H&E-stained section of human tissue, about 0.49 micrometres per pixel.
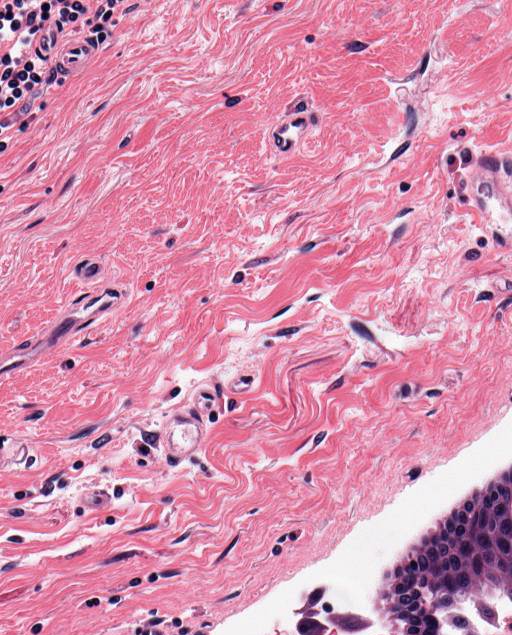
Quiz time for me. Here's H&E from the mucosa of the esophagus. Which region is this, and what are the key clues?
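Loose connective tissue. Field: mostly dense pink collagenous connective tissue; collagen bundles wavy in the middle. Lower right corner: multilayered epithelium, crowded dark nuclei.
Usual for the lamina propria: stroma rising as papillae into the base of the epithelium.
Upper left corner: cluster of small round dark lymphocytes.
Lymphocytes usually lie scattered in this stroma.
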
